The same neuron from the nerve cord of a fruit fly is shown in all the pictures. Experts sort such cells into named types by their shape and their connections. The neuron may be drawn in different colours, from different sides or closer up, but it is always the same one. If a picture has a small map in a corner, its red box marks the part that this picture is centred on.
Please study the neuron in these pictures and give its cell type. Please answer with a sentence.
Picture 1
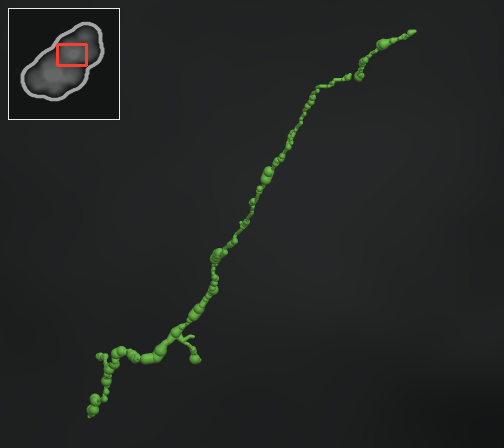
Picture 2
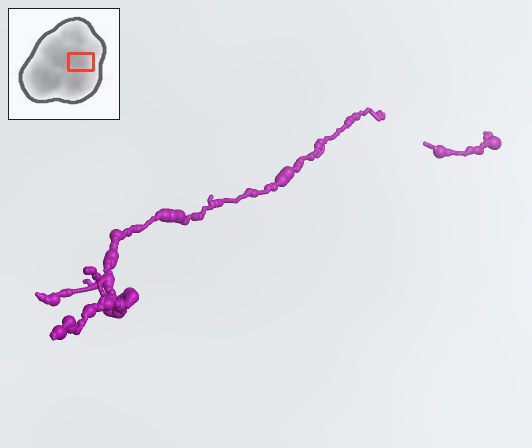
The cell type is SNpp57.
